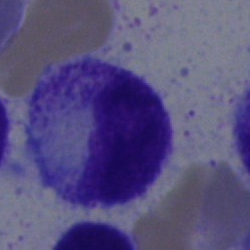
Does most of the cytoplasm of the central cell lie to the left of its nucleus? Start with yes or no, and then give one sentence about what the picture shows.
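Yes. The nucleus sits off-centre, filling the right half of the cell.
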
